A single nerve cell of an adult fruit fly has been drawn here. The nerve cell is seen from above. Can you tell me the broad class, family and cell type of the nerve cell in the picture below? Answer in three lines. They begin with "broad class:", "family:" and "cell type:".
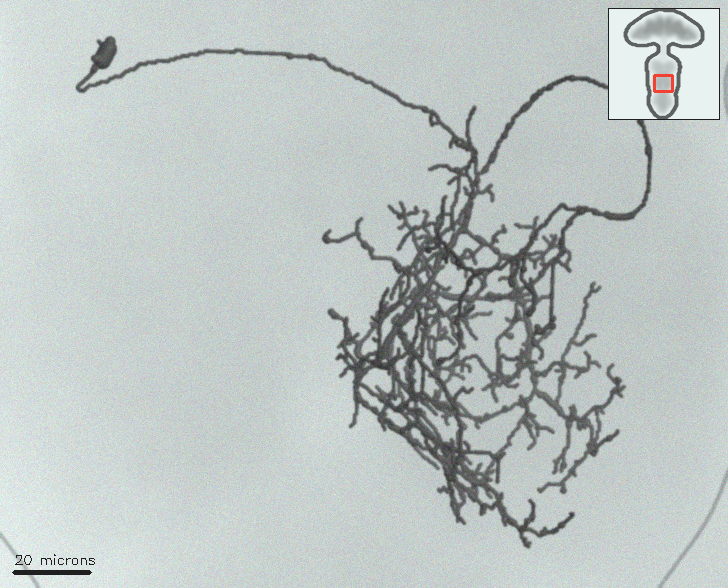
broad class: nerve-cord intrinsic neuron
family: hemilineage 01A
cell type: IN01A032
